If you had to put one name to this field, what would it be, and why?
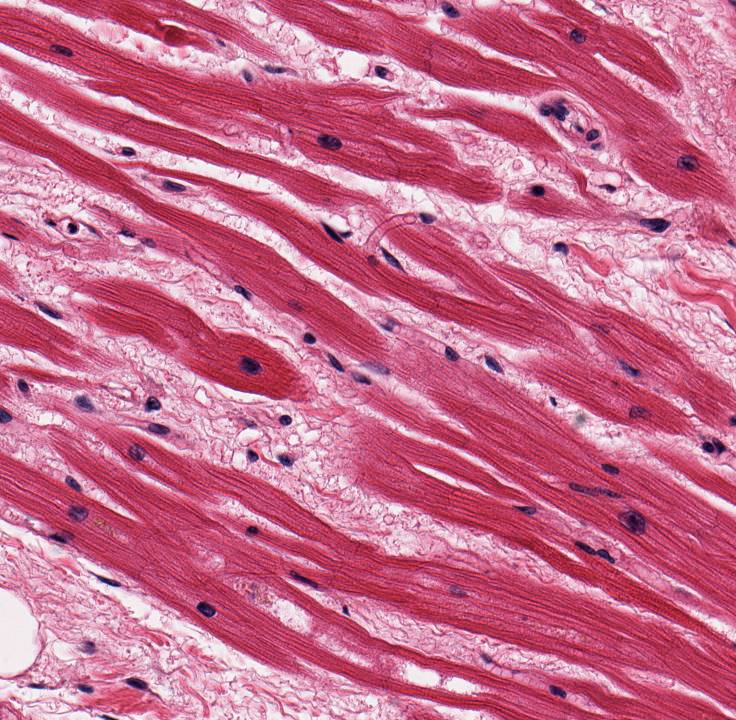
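Myocardium: fibres run in parallel bands diagonally, upper left to lower right, across the whole field. They branch and join neighbours, and run across the field rather than in concentric rings around a lumen as in the smooth muscle of a muscular artery.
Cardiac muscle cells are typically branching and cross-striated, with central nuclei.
Their cytoplasm is strongly red with fine lengthwise myofibril lines, and wide pale spaces holding loose wispy pink strands separate them.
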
